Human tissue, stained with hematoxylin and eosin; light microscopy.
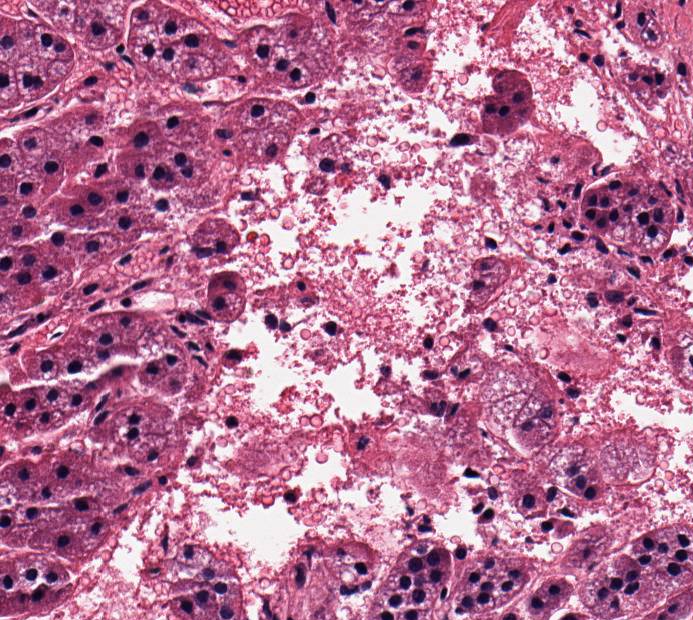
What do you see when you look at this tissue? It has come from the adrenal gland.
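In the compact sheets, large cells carry abundant, finely granular pink cytoplasm. Numerous free red blood cells, small pale-pink rings, dot the central disrupted zone. Some large cells at right-centre and lower centre look pale, washed out, with faint cytoplasm, against the intensely pink ones at left.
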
